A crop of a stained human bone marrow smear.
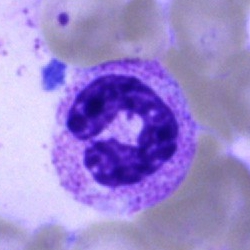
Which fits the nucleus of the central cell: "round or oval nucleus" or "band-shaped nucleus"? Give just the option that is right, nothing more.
Band-shaped nucleus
